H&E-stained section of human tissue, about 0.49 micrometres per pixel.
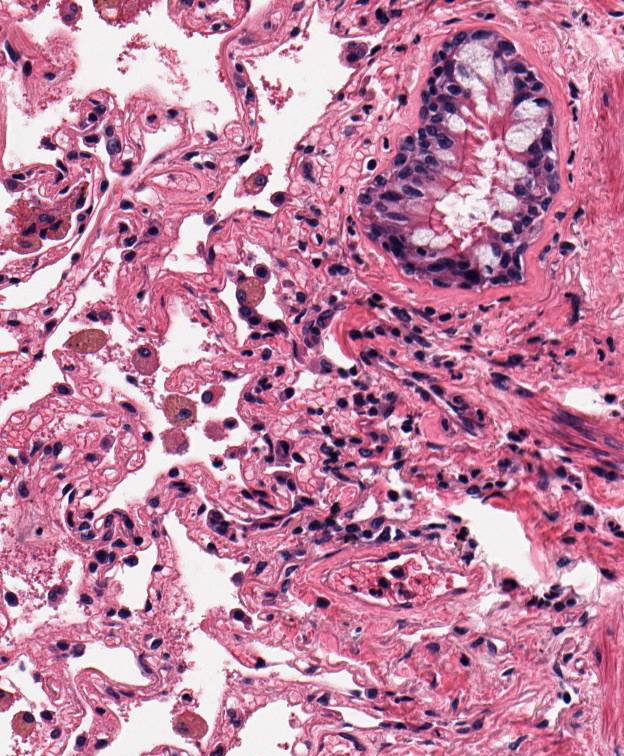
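Lung, in two halves: left, a lacework of thin septa enclosing open, empty spaces; right, denser, more cellular tissue. Free in the left spaces lie rounded macrophages with golden-brown granular cytoplasm. Centrally, cells with small, round, dark nuclei crowd together, consistent with lymphocytes.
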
